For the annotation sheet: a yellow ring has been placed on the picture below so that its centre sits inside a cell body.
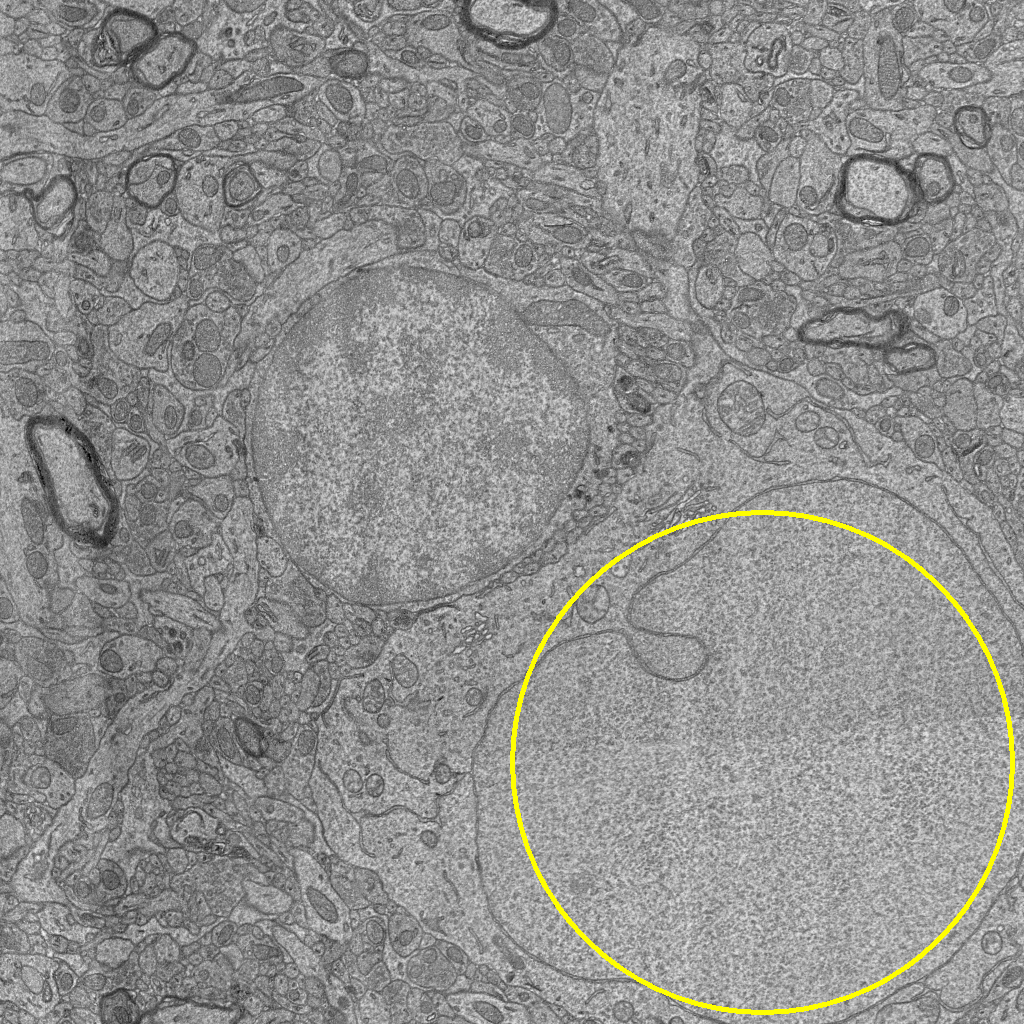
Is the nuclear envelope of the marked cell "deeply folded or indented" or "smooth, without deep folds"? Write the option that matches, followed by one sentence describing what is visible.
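Deeply folded or indented. The nuclear envelope forms a narrow loop-shaped fold at the upper left of the nucleus.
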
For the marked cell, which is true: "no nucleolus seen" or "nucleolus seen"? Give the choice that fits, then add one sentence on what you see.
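No nucleolus seen. No nucleolus is visible in this plane.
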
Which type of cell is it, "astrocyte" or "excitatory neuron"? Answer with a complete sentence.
The cell at the ring's centre is an excitatory neuron.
